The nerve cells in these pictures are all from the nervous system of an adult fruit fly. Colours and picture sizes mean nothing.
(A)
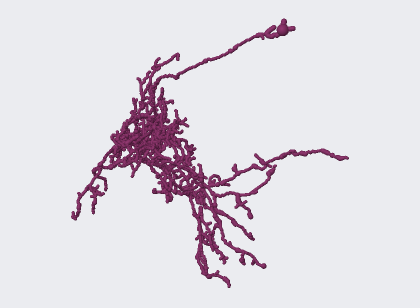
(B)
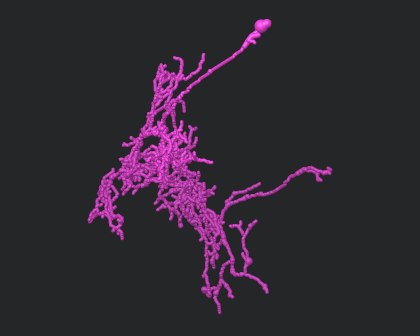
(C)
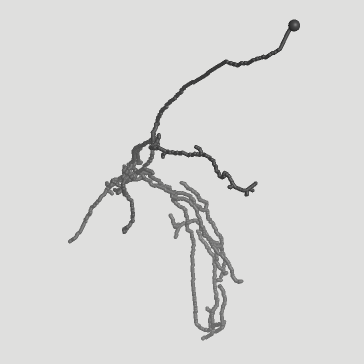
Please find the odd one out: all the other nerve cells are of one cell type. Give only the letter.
C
